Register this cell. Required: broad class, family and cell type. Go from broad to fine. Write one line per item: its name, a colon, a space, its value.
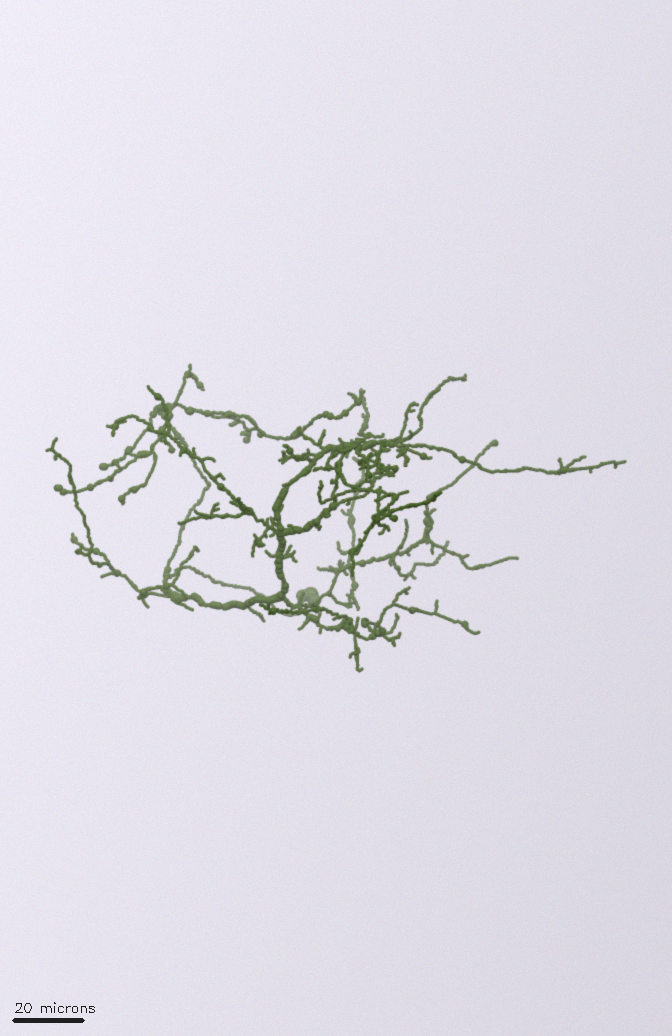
broad class: nerve-cord intrinsic neuron
family: hemilineage 04B
cell type: IN04B028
